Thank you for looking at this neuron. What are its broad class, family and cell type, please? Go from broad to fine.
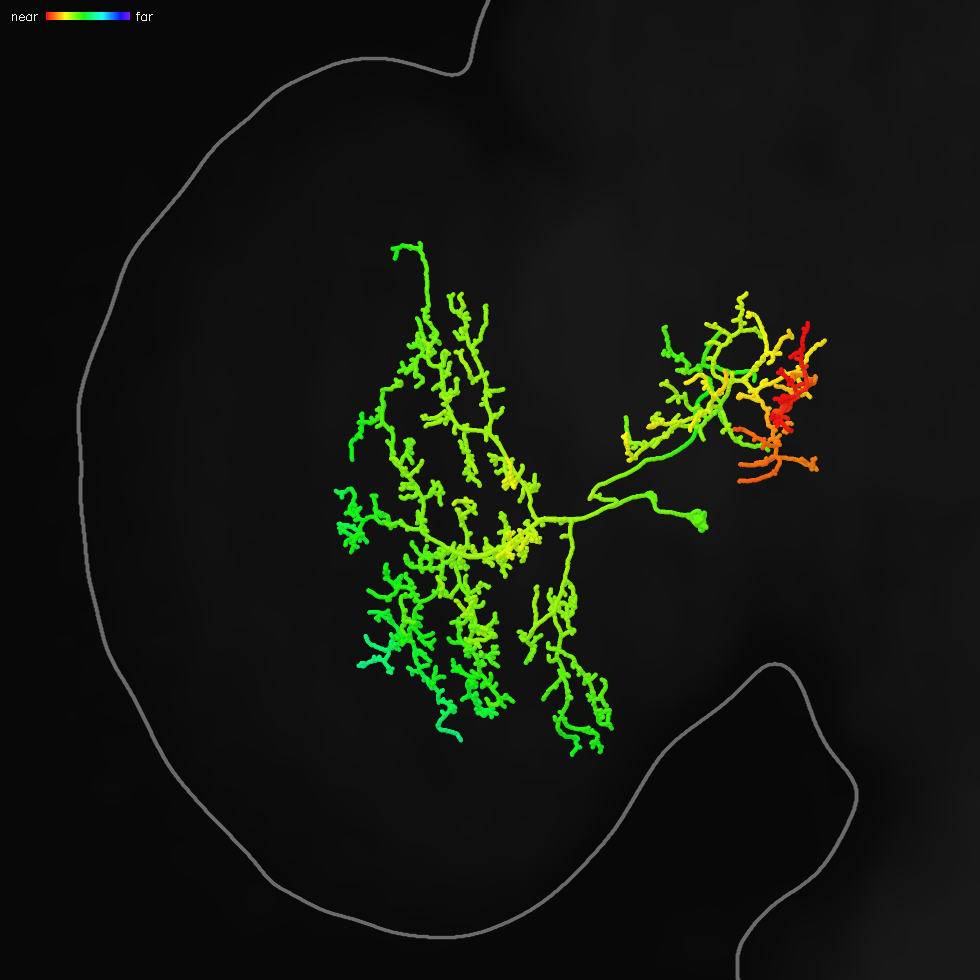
visual projection neuron; MeVP; MeVP18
